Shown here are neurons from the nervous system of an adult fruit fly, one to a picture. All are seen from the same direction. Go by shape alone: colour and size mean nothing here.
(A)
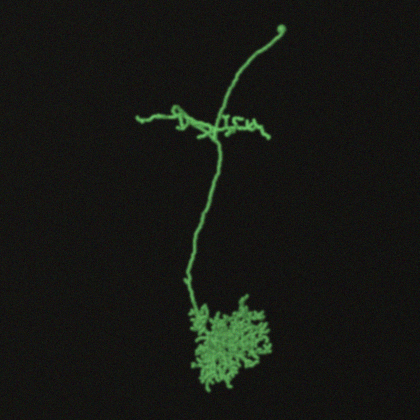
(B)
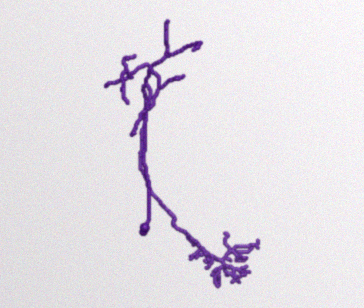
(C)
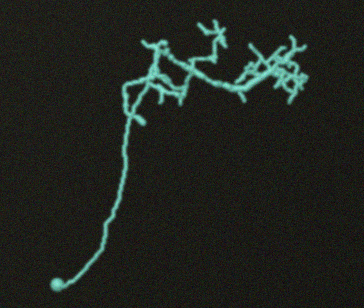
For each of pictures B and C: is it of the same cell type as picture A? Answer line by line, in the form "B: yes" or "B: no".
B: no
C: no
